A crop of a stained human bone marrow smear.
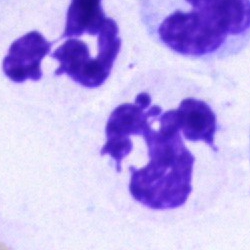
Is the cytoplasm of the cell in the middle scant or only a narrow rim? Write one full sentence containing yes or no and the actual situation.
No, the cell has plenty of cytoplasm around its nucleus.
